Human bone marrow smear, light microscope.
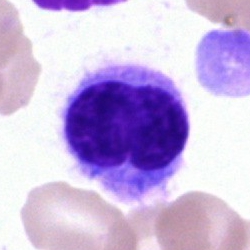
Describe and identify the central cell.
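Starting with the outline, it is roughly round. Next, the nucleus fills most of the cell, and its chromatin is dark purple and coarsely clumped. Last, the cytoplasm is broader below the nucleus than above it. The name for it is hairy cell.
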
